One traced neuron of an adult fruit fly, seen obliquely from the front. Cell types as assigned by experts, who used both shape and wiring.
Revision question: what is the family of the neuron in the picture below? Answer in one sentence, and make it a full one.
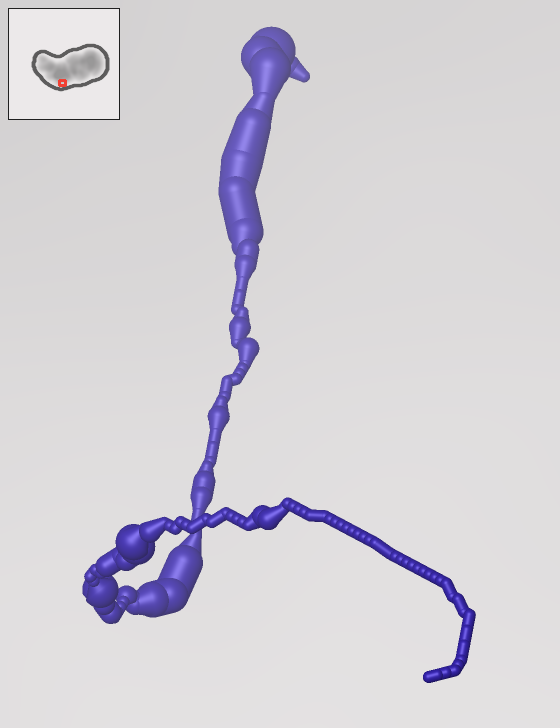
For family, the neuron is given as class visual.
